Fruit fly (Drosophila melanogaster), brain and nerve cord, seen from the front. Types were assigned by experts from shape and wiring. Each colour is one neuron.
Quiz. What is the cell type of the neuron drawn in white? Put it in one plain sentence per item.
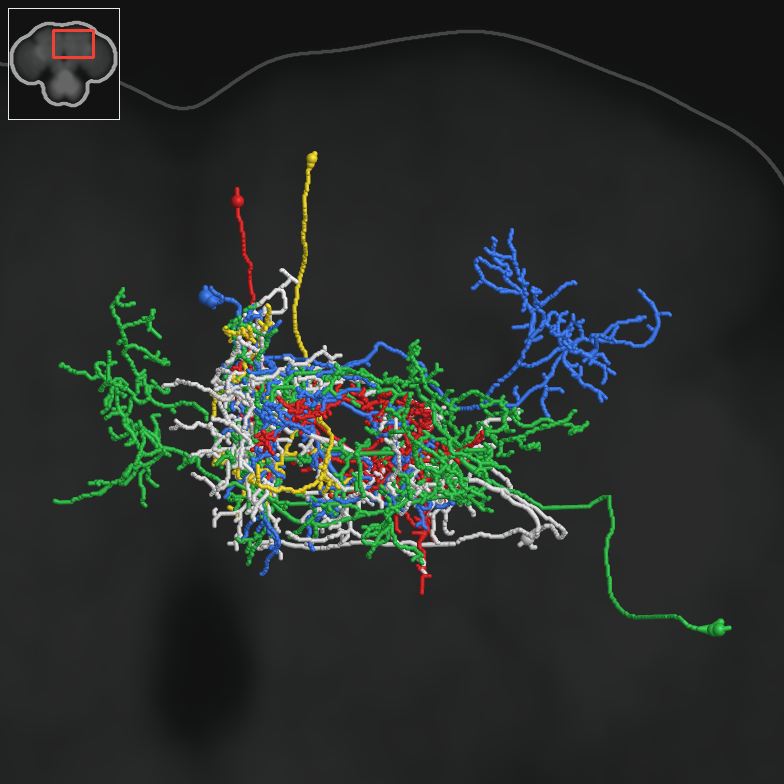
The cell type is IB058.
